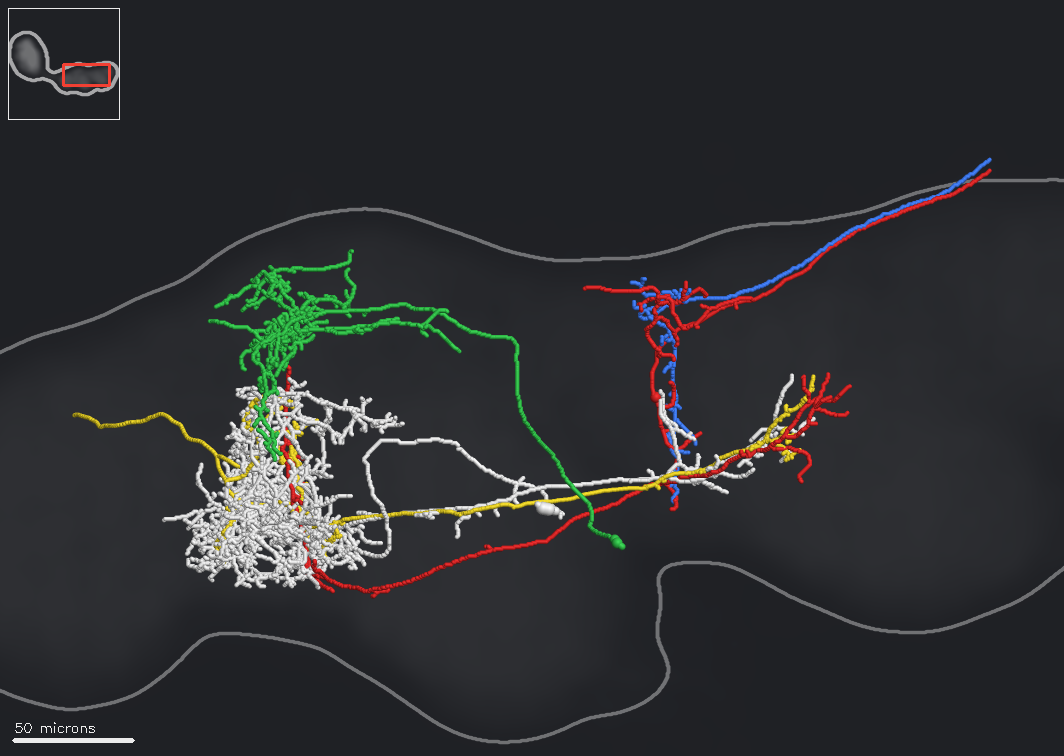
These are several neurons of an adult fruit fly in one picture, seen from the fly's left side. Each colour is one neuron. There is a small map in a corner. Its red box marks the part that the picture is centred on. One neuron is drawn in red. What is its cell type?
SNpp12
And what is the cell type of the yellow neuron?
SNpp32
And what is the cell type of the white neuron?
INXXX044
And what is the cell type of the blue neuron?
SNta03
